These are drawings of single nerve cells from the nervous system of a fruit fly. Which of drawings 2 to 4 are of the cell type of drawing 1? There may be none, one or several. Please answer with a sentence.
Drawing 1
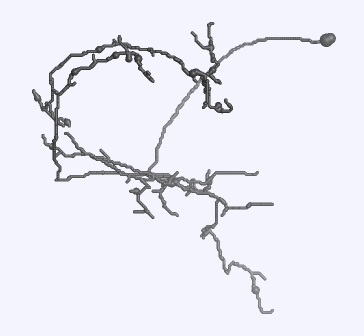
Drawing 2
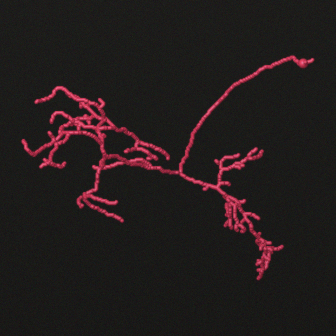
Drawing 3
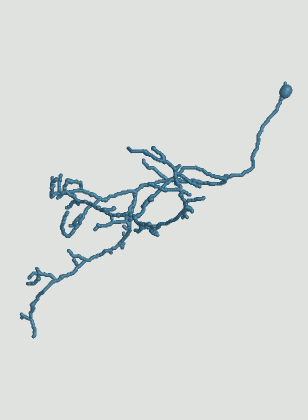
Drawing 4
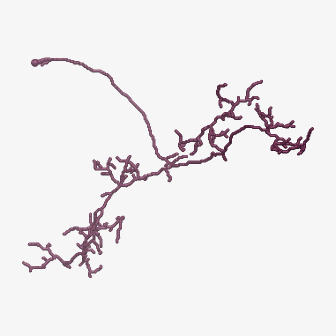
None of them is of the same cell type.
